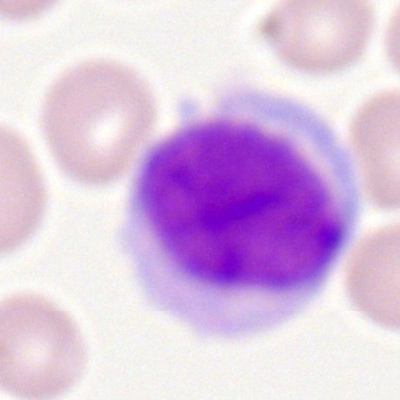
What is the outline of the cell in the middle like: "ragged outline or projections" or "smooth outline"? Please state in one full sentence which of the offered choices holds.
What bounds the cell is a rough outline.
